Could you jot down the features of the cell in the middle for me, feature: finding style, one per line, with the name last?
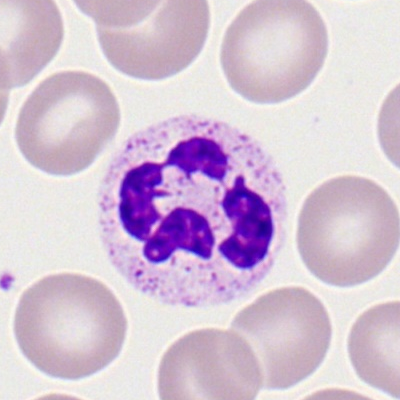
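Outline: round and smooth
Nucleus: several separate lobes arranged in a ring around a pale centre
Nucleoli: none seen
Granules: fine, lilac-purple, scattered through the cytoplasm
Name: segmented neutrophil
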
